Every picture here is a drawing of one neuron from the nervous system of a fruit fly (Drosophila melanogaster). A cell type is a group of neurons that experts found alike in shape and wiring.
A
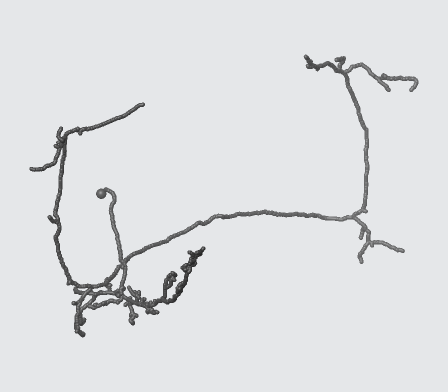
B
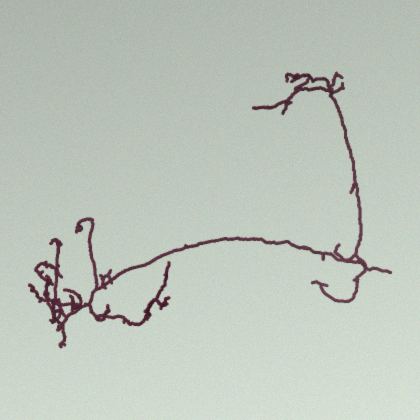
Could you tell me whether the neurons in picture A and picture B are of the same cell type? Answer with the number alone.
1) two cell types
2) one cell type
1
